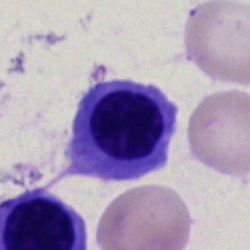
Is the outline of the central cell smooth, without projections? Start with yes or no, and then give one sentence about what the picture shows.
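No. The cytoplasm is drawn out into a narrow tail at the lower left.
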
